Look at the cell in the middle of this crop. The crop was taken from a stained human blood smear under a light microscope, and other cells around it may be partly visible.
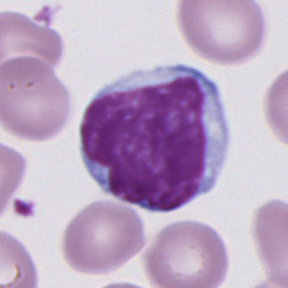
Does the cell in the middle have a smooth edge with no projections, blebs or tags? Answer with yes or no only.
Yes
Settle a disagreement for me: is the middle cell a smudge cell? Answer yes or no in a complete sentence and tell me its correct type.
No, the identification should read a typical lymphocyte, not a smudge cell, for the central cell.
